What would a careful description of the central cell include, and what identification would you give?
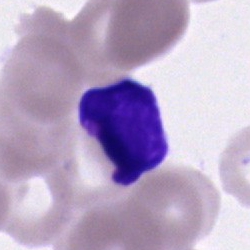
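Nearly the entire cell is occupied by the nucleus, whose chromatin is dense and stains a dark purple. No nucleolus can be seen, and no granules are visible anywhere in the cell. We are looking at a lymphocyte.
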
